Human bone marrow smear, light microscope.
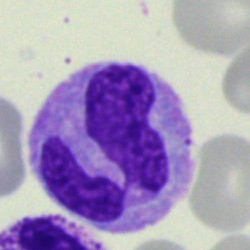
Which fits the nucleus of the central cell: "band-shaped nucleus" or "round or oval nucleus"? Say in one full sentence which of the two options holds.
In this cell, the nucleus is a bent band with no separate lobes.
